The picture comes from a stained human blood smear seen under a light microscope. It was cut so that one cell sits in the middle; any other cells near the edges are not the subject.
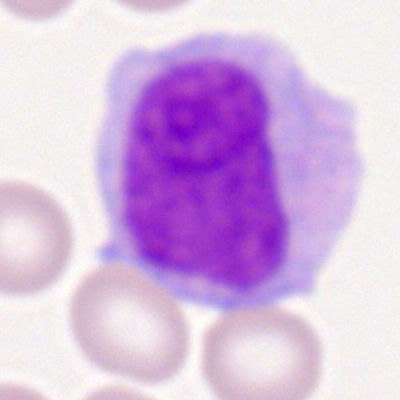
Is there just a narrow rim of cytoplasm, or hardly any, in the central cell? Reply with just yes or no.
No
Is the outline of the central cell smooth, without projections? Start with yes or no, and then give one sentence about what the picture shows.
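No. The cell outline is irregular, with uneven bulges along its border.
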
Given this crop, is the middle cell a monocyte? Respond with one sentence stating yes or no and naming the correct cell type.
Yes, the cell in the middle of this smear crop is a monocyte.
